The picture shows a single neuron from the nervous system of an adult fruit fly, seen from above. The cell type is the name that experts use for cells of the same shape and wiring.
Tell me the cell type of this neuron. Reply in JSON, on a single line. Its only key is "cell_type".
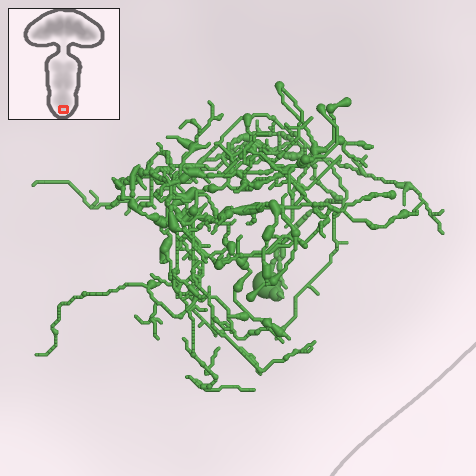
{"cell_type": "IN02A030"}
